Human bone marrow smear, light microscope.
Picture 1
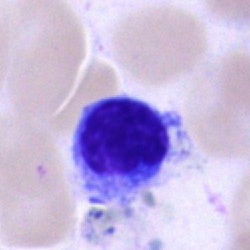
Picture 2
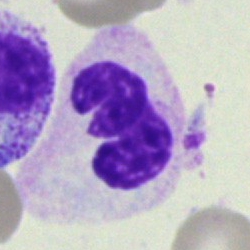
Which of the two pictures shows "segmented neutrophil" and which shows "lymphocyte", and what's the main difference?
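Of the two, picture 1 shows a lymphocyte and picture 2 a segmented neutrophil. The lymphocyte has scant cytoplasm compared with its nucleus.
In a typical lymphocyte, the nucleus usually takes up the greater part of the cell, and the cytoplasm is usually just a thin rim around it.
Its chromatin is dense and stains deep purple, and no nucleolus can be seen. The cell edge is ragged on the lower and right sides, and a red cell borders it at the upper left.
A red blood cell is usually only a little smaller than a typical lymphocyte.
In the segmented neutrophil, the nucleus is curved and deeply indented, with the notch opening toward the left. Its chromatin is dark purple and condensed, no nucleoli are visible, and no vacuoles are seen in the cytoplasm.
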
